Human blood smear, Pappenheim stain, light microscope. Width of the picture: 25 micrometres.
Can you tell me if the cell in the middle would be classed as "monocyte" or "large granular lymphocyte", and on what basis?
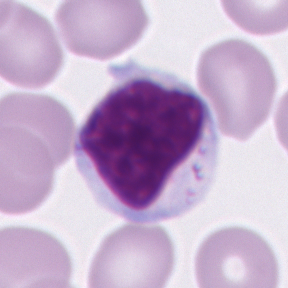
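It's a large granular lymphocyte, not a monocyte.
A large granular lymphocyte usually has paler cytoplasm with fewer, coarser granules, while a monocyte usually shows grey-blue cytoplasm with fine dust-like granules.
Here the cytoplasm is pale blue and holds only a few small reddish-purple granules, on the right side, and that's what decides it. The nucleus, about 11 micrometres across, sits off-centre toward the upper left of a cell about 13 micrometres across, filling about 60% of its area.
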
